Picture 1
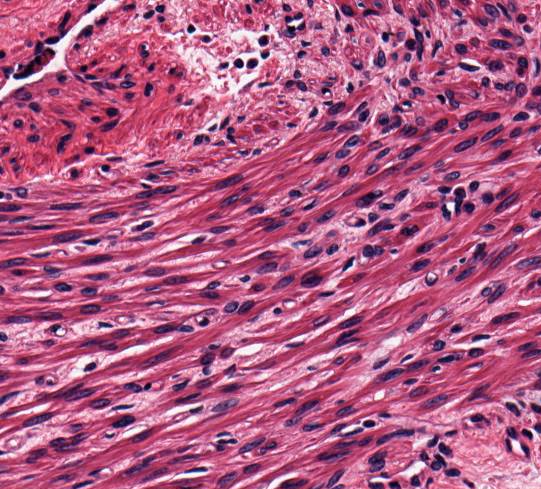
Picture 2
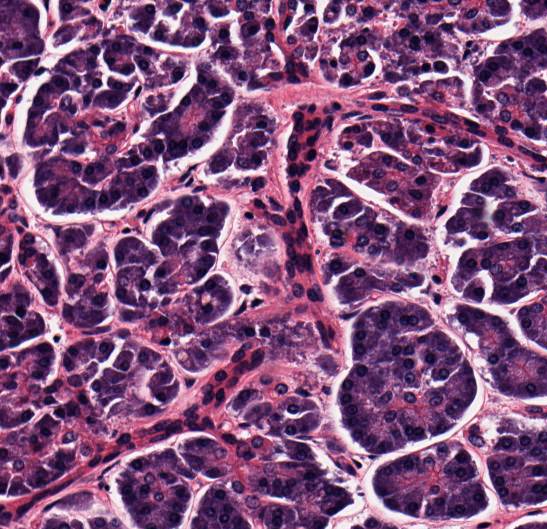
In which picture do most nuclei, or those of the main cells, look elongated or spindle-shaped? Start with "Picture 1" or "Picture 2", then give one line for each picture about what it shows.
Picture 1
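Picture 1: The spindle-cell nuclei are elongated with blunt, rounded ends.
Picture 2: The nuclei of the nest cells are round and fairly uniform in size.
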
